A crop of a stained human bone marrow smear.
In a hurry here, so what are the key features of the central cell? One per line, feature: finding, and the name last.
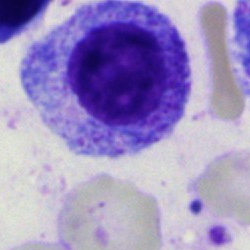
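Outline: roughly round, slightly uneven edge
Nucleus: off-centre, toward upper right
Cytoplasm: broad rim, widest on left
Vacuoles: none clearly seen
Name: myelocyte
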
